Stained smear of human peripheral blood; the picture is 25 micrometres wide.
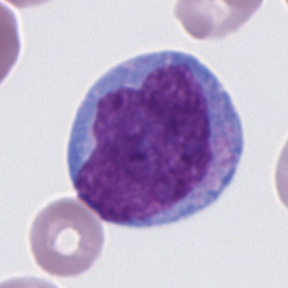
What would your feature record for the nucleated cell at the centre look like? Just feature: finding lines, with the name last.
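Outline: round and smooth.
Nucleus: notched in its upper margin, filling about 60% of the cell's area.
Cytoplasm: rim widest on the right side.
Granules: fine, pinkish-purple, scattered in the cytoplasm, most visible on the right.
Size: about 16 micrometres across.
Name: atypical promyelocyte.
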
